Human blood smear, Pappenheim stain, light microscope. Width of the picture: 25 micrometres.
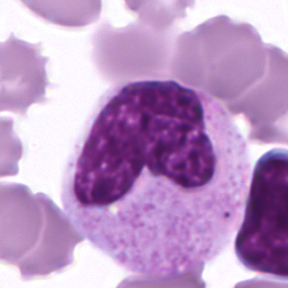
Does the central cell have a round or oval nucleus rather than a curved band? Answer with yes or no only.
No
